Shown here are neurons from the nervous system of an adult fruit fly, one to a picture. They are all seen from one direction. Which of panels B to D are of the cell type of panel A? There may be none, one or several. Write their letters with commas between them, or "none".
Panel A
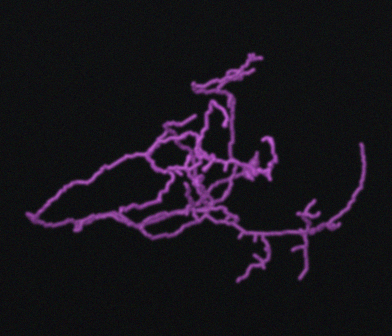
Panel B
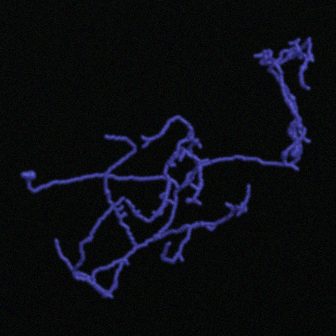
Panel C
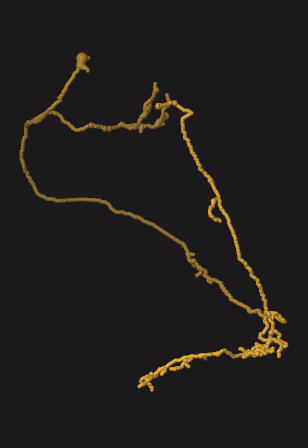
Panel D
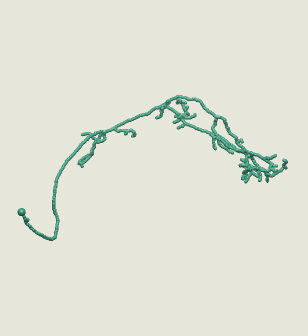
B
